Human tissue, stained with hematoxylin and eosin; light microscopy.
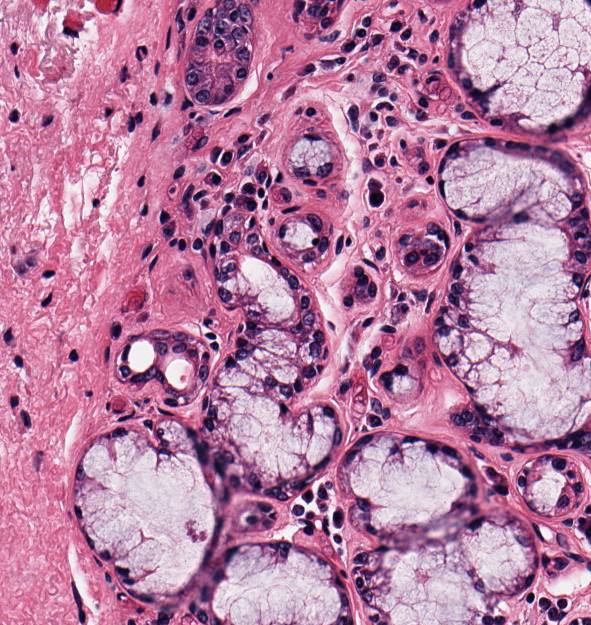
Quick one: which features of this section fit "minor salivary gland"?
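This is a minor salivary gland, and what I see sits well with that.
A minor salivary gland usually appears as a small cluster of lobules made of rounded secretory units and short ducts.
Closely packed glandular units fill the right and lower field, and a duct profile at left centre shows two round, empty, white lumens side by side.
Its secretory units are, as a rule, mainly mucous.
Most units here are large rounded acini of pale, foamy, greyish-lilac mucous cytoplasm, with flattened nuclei pressed against each unit's outer edge.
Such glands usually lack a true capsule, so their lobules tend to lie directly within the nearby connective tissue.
A band of pink fibrous tissue runs down the left edge.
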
